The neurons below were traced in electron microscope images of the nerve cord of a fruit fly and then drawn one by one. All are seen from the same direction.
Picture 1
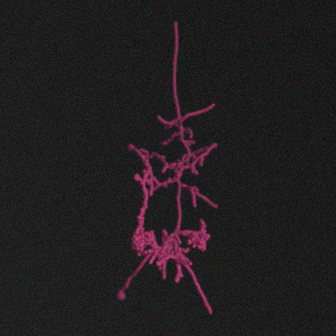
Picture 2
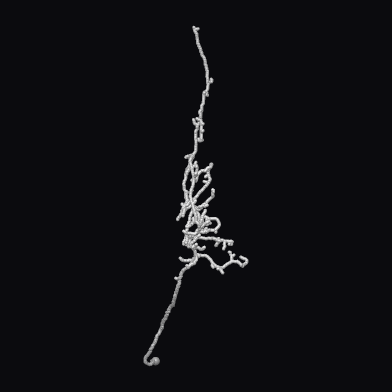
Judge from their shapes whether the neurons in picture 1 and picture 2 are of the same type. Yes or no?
no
